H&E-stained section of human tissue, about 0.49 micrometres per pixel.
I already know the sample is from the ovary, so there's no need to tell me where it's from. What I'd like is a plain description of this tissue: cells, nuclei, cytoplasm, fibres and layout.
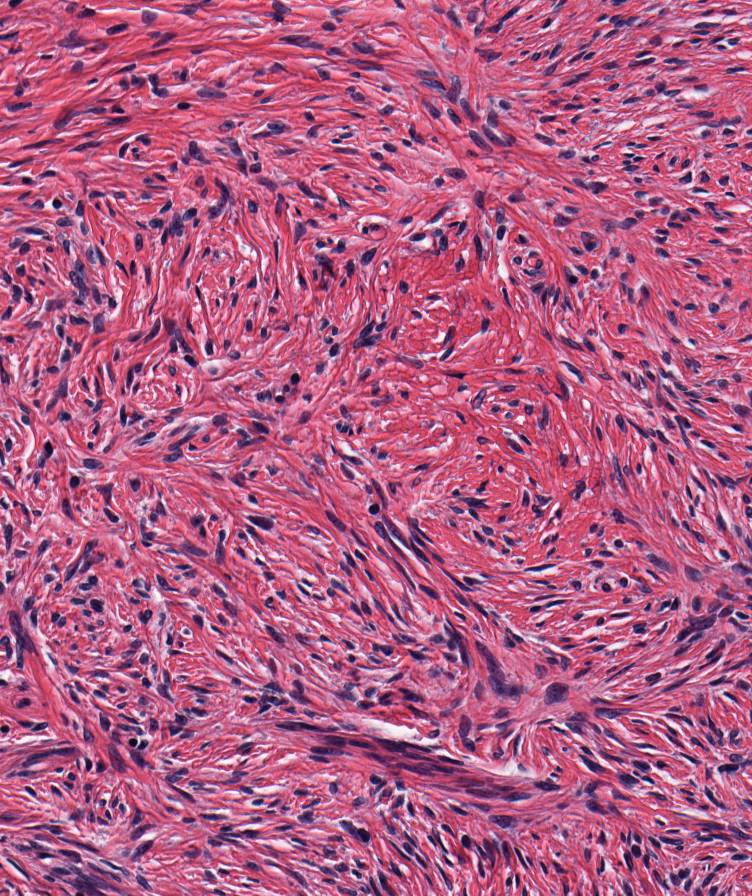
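Starting with cell type, spindle cells fill the whole field. Their arrangement is in short interlacing bundles running in many different directions, some curving into whorls. As for nuclei, they are elongated, dark-staining and fairly uniform in size, and spread fairly evenly, without dense clusters alternating with empty zones. Finally, the tissue between them is bright pink and finely fibrillary.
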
